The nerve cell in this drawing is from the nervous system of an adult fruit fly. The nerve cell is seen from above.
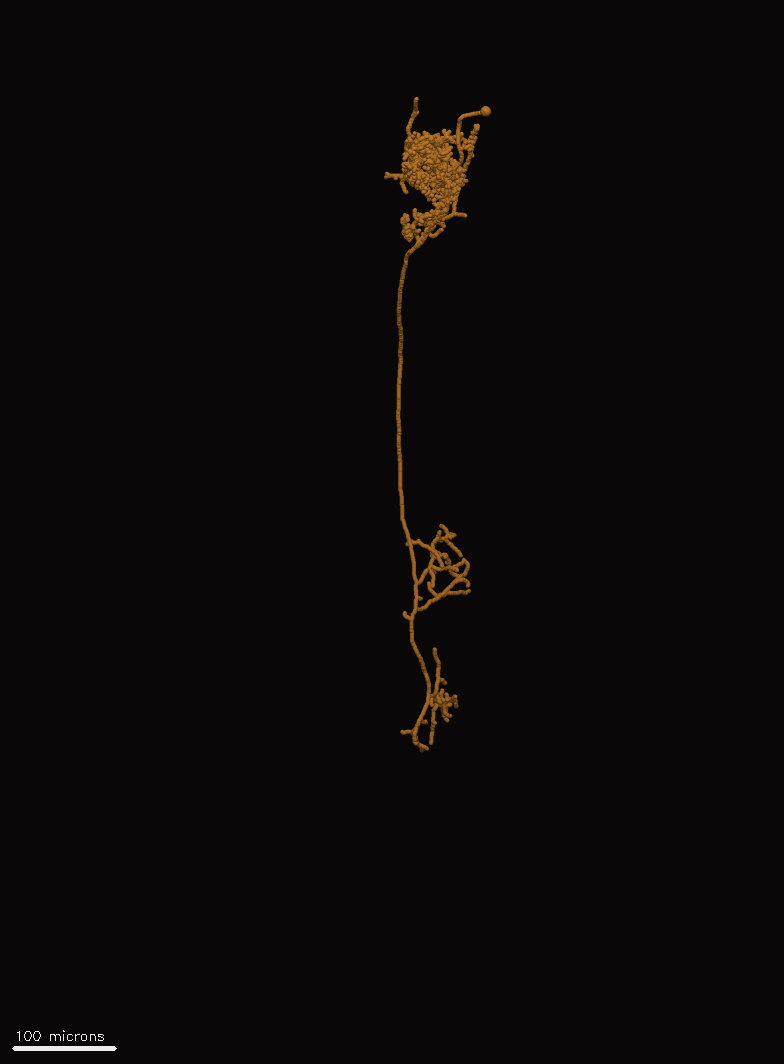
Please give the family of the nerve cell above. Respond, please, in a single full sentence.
Of family DNb is the nerve cell in these images.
